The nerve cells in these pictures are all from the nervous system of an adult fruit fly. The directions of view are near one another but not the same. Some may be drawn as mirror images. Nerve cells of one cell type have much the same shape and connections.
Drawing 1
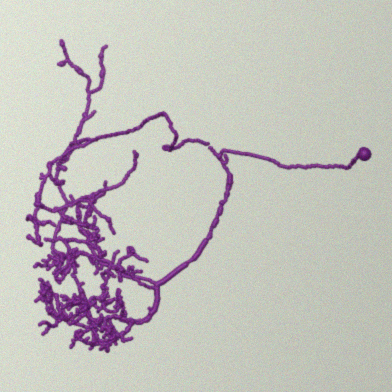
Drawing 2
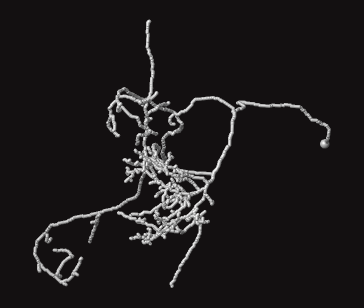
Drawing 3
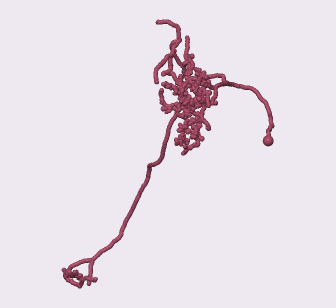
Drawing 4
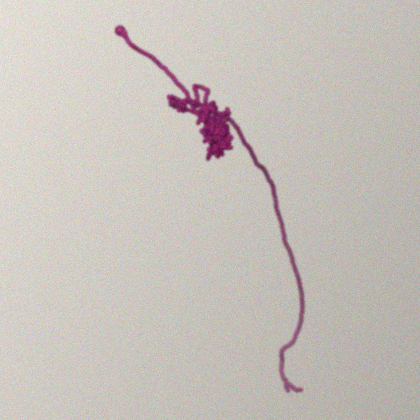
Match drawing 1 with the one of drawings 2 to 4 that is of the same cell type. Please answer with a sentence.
Drawing 3 is of the same cell type.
